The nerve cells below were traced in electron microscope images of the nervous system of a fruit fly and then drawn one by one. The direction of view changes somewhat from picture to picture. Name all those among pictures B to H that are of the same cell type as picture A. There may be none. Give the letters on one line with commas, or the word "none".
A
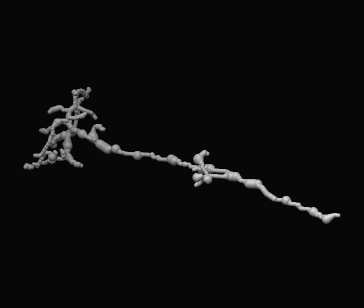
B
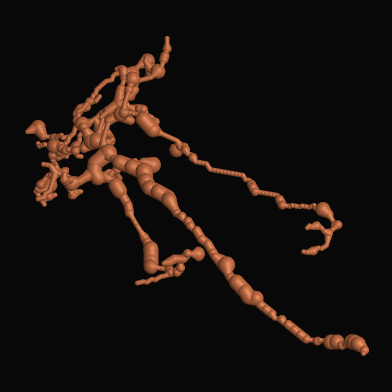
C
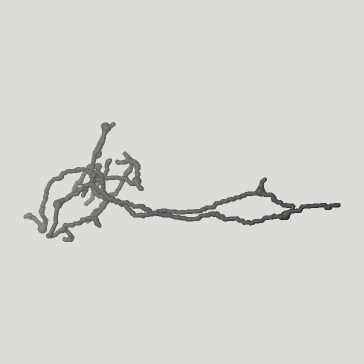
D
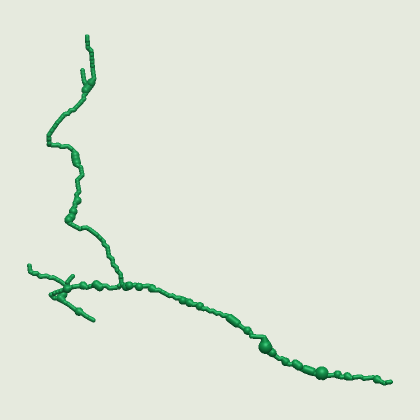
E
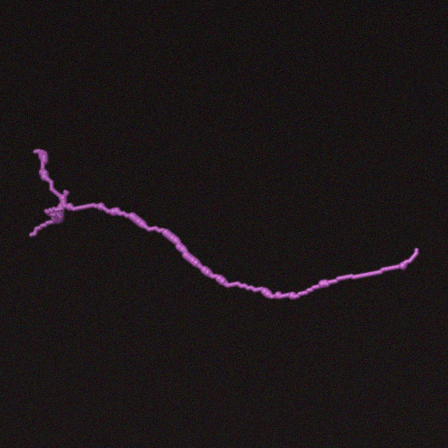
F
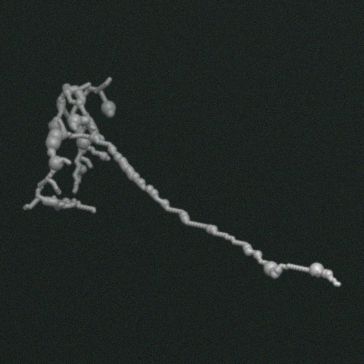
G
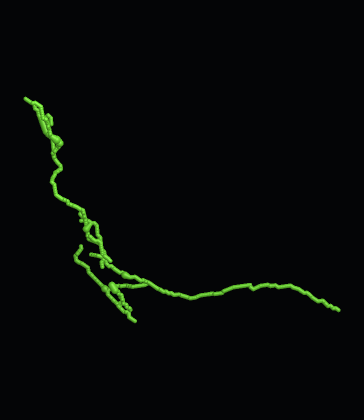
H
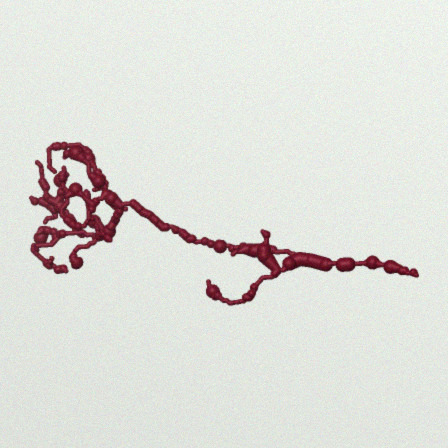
B, C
